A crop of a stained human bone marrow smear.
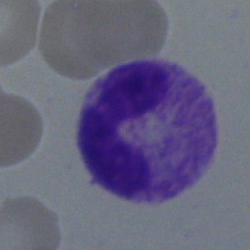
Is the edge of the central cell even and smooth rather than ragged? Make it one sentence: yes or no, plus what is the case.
Yes, this cell has a smooth edge with no projections, blebs or tags.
